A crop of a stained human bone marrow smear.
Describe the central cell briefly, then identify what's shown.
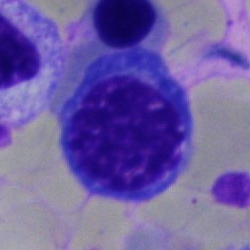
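Start with the outline: it is round and smooth. The cytoplasm is deep blue, with no granules to be seen in it. Now the chromatin: dark purple and clumped, with small pale gaps between the clumps. This is an erythroblast.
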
